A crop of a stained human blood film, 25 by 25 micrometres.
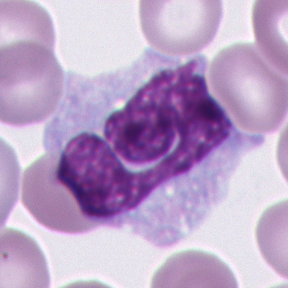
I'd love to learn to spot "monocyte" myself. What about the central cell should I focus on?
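Looking at this cell with the name monocyte in mind, I check the nucleus first: a single mass folded back on itself in a curved, S-like shape, about 16 by 11 micrometres.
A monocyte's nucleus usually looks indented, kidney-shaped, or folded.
That fold goes with the name. Next, the cytoplasm: it is plentiful and pale greyish-blue.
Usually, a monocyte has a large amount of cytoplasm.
So the plentiful cytoplasm fits as well. Beyond that, the cytoplasm shows only a faint fine dusting with no coarse granules, and a few tiny clear spots lie in it; these I simply note as seen.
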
